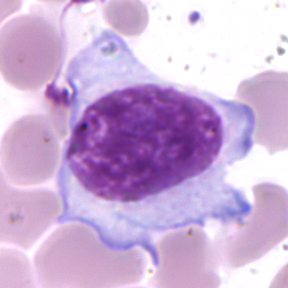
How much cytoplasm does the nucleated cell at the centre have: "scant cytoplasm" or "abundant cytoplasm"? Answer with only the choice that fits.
Abundant cytoplasm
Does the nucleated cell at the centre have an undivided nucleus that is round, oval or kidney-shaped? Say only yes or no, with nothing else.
Yes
